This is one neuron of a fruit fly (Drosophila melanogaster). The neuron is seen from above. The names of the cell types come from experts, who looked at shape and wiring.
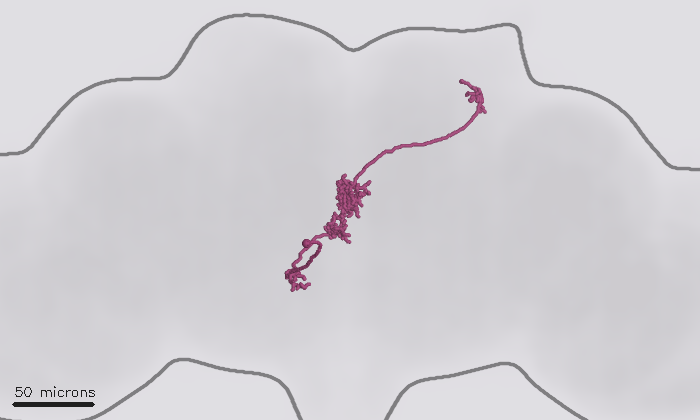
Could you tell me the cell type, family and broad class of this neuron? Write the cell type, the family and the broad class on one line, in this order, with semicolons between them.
PFR_a; class CX; central-brain intrinsic neuron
